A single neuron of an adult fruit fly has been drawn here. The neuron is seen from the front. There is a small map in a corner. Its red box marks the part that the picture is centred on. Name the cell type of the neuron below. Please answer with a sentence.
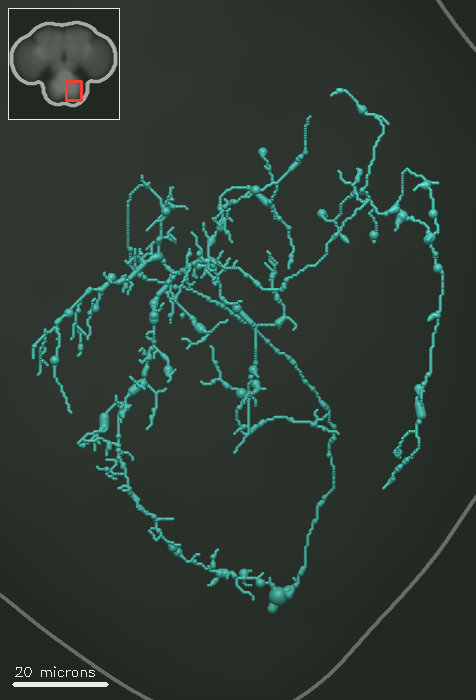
The cell type is IN03A090.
